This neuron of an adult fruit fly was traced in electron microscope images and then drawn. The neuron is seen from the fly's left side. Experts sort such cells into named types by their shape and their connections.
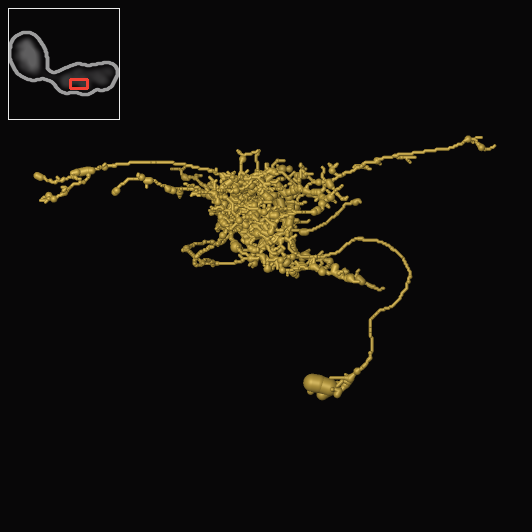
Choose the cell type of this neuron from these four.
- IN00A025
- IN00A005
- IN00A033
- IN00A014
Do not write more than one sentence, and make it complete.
The neuron here falls under cell type IN00A014.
